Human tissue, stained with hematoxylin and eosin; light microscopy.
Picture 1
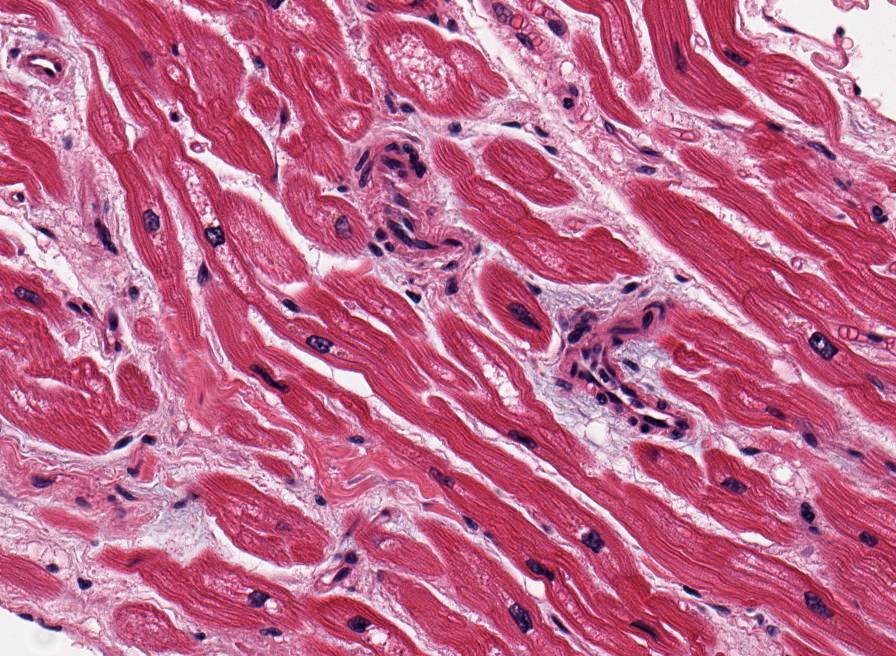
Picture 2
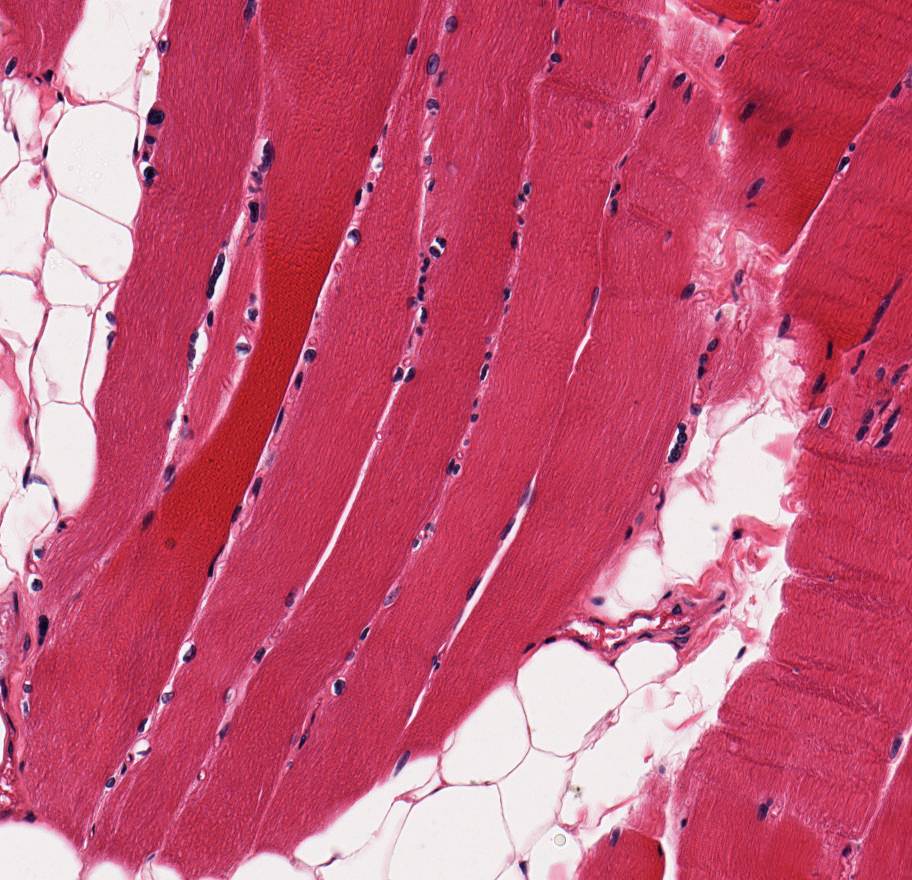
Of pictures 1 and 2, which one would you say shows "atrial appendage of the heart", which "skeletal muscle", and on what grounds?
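The atrial appendage of the heart is in picture 1 and skeletal muscle in picture 2. In the atrial appendage, long pink fibres run diagonally across the whole field from upper left to lower right, branching and joining neighbours rather than running as separate parallel strands. Their deep pink cytoplasm shows fine lengthwise striations, and several fibres, especially in the upper half, have pale, cleared central zones.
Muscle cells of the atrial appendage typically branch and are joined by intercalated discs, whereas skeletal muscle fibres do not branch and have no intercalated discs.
In skeletal muscle, the flattened, elongated nuclei lie at the fibre edges, not in the centres.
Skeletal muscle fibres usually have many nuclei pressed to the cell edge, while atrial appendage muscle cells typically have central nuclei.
Fine cross-striations run across the fibres, clearest at the right edge, and the cytoplasm is strongly eosinophilic, deep pink-red. Adipocytes with empty clear spaces and thin membranes lie along the left edge and in the lower middle.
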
